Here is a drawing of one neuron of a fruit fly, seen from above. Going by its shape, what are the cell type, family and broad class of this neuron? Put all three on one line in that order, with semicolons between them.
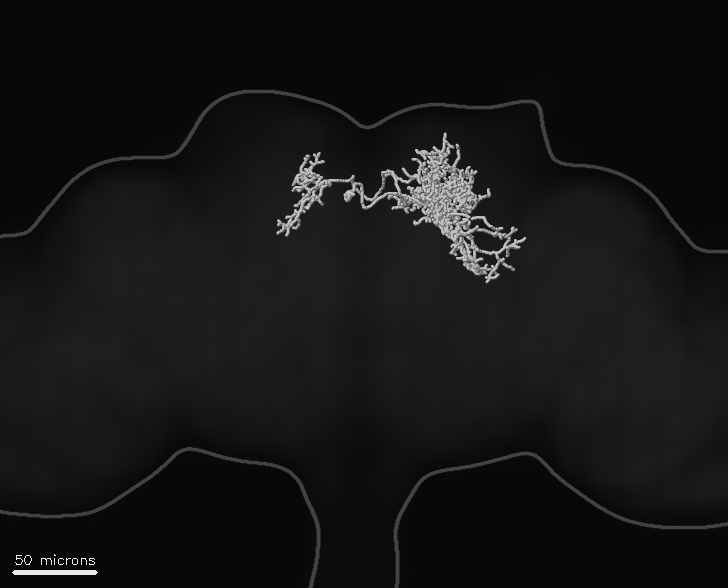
SMP115; hemilineage SMPad3; central-brain intrinsic neuron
